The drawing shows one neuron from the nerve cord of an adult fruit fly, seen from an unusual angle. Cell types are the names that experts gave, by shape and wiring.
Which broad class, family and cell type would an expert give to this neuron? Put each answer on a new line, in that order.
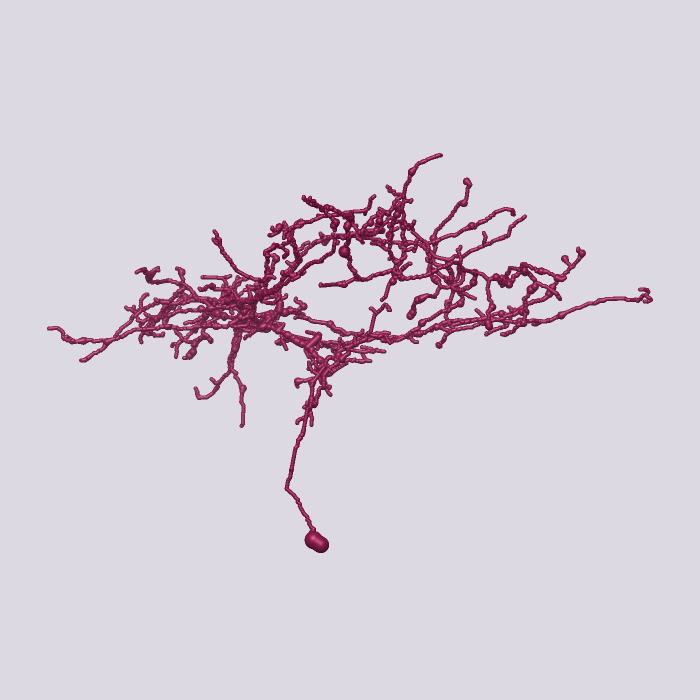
nerve-cord intrinsic neuron
hemilineage 05B
IN05B051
